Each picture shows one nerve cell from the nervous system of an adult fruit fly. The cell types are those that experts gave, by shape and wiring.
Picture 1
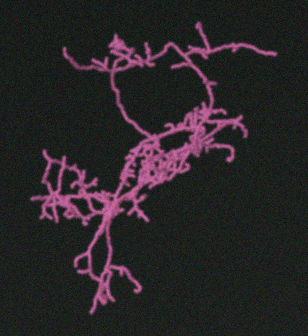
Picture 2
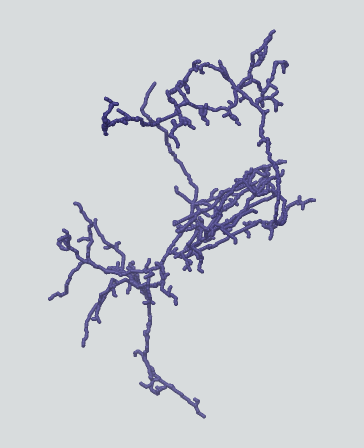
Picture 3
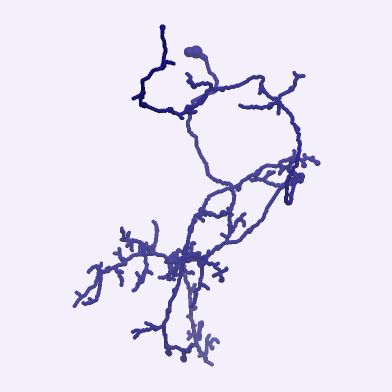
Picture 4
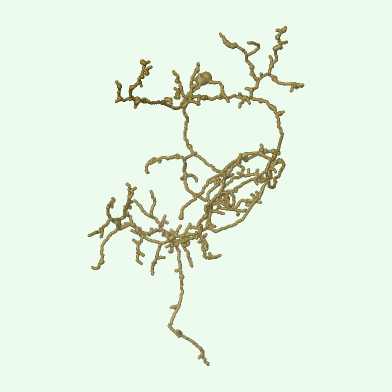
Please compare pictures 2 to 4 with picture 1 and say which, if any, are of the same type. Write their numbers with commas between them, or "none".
3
